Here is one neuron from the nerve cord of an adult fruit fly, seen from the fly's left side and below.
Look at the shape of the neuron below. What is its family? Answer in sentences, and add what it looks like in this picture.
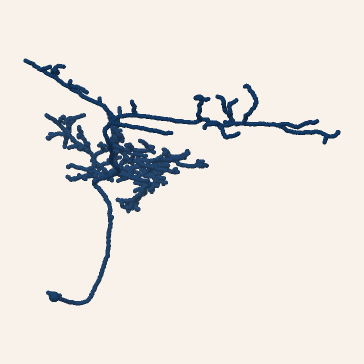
The family is hemilineage 07B. It is a nerve-cord intrinsic neuron. Dozens of branch ends can be seen. As drawn here it is wider than it is tall.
